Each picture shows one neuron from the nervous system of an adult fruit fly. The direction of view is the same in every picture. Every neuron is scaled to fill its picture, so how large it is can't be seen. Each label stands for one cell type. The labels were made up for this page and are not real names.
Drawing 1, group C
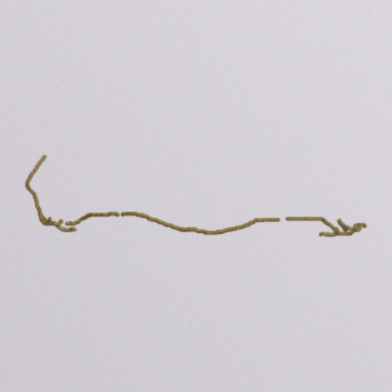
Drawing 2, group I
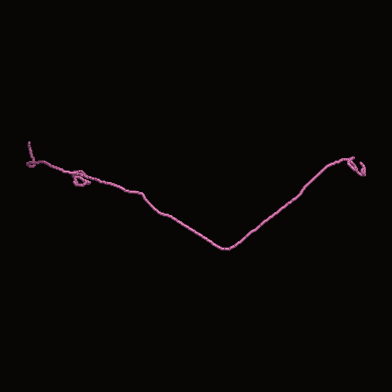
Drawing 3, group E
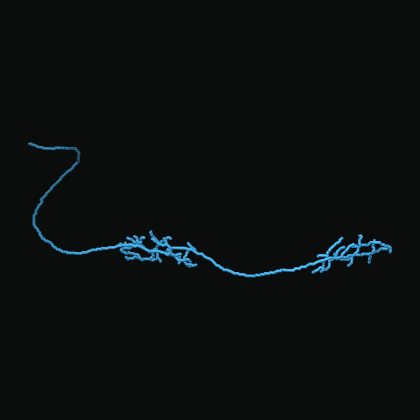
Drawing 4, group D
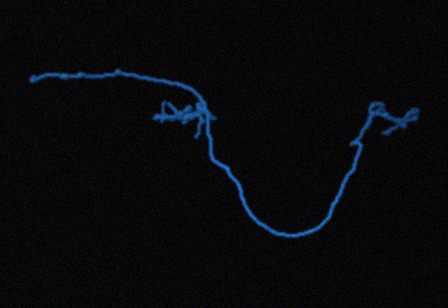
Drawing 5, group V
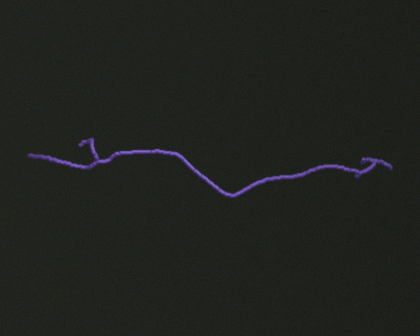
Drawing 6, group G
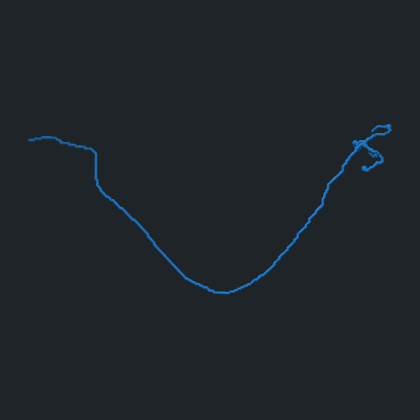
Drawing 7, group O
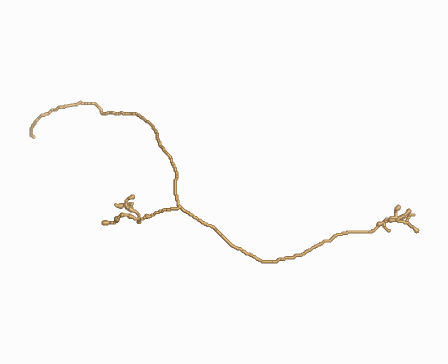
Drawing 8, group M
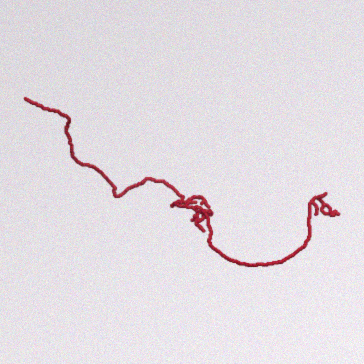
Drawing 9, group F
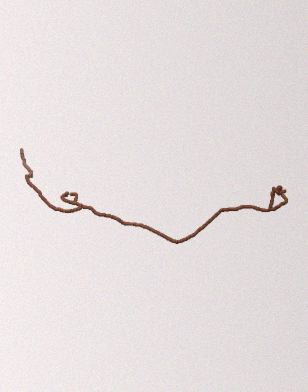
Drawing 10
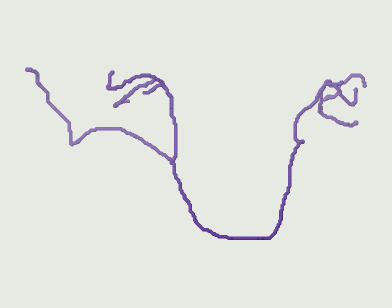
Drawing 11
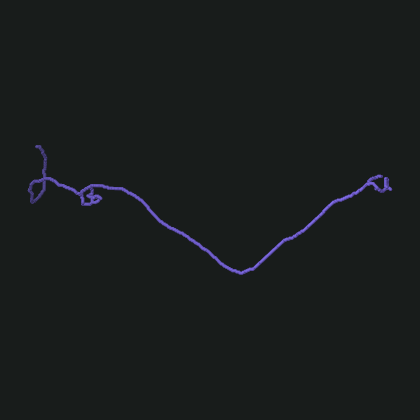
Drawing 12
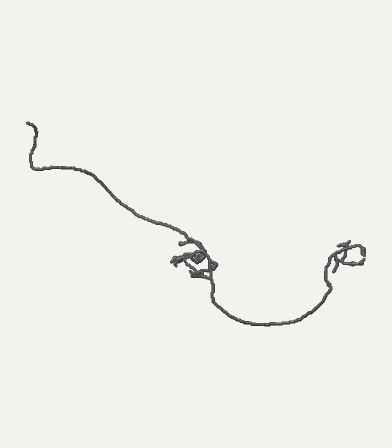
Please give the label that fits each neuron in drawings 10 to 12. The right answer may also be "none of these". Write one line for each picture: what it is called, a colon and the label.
10: group D
11: group I
12: group M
